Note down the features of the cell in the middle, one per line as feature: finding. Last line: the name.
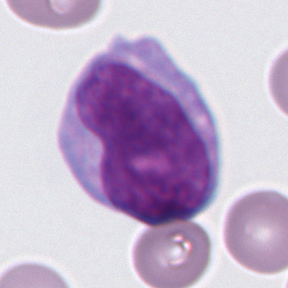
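Chromatin: nice and fine, lacy rather than coarsely clumped
Nucleus: kidney-shaped, dented in on its left side
Cytoplasm: pale greyish-blue
Widest cytoplasm: over on the left of the nucleus
Name: atypical promyelocyte, then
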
